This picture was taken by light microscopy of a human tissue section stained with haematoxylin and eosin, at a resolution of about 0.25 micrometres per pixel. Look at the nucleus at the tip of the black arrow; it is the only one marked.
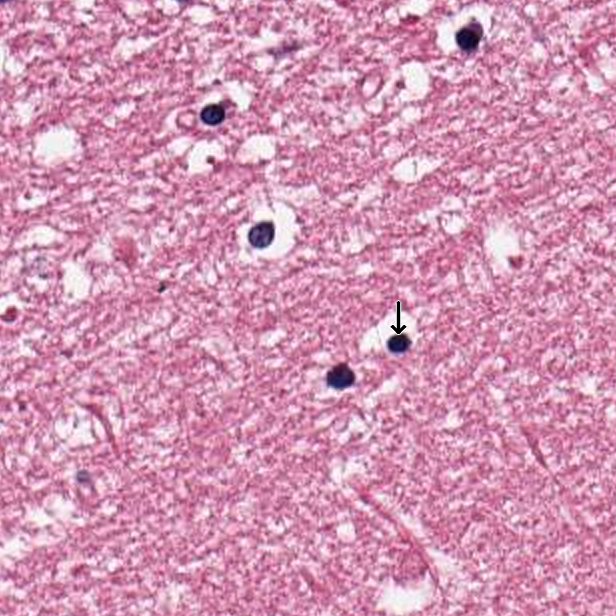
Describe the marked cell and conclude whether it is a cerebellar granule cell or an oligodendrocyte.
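The nucleus is small and round, and it is stained a very dark, even blue-black with no internal detail visible. Its nucleus is smaller and darker than the paler, larger round nucleus in the upper left of the field. No pink cytoplasm can be made out; the nucleus sits in a clear, unstained space that extends mostly above and to the left of it. It lies singly in a finely fibrillar pink background, with another similarly dark round nucleus a short distance to its lower left. The marked cell is an oligodendrocyte.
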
